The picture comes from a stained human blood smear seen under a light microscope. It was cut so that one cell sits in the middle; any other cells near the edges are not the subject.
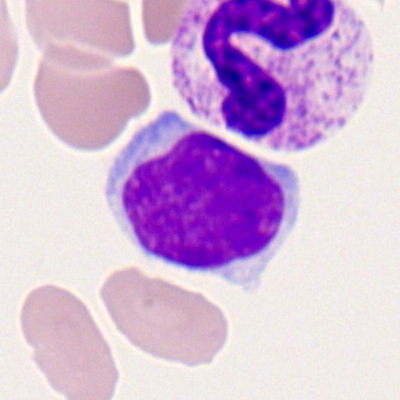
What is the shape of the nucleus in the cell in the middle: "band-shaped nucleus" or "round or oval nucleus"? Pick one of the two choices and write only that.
Round or oval nucleus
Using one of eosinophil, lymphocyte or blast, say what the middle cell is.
lymphocyte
